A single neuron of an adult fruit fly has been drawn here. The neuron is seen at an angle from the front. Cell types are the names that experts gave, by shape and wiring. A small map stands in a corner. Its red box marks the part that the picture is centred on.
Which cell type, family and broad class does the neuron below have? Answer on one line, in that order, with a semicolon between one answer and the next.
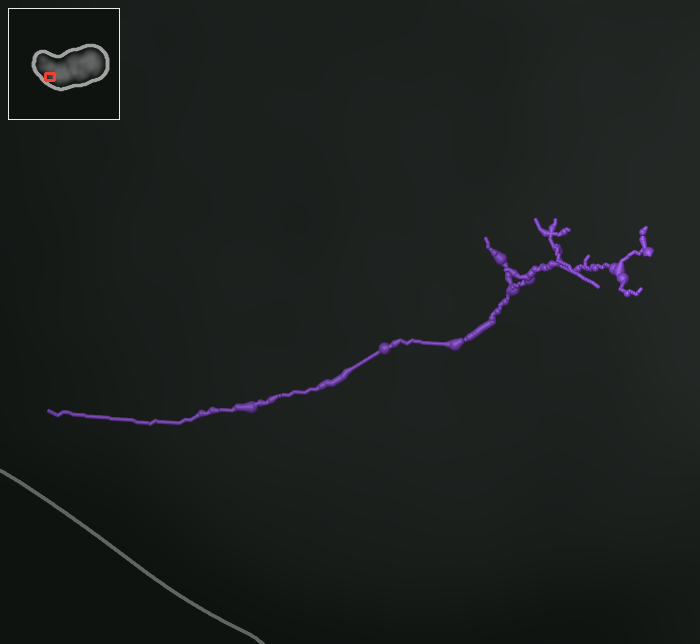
SNta30; class mechanosensory tactile; sensory neuron entering the nerve cord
